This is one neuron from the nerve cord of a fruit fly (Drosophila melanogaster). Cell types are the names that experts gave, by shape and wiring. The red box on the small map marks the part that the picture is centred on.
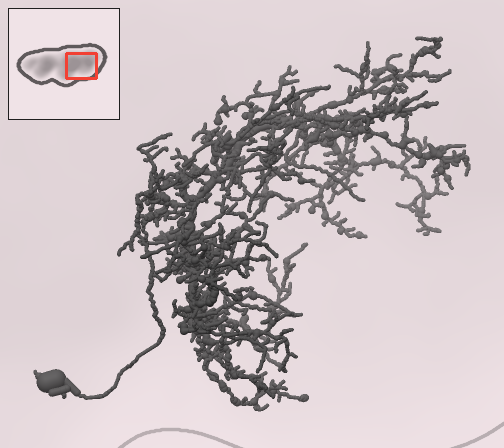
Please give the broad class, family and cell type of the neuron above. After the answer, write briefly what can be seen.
It is a nerve-cord intrinsic neuron. The family is hemilineage 03B. It is of cell type IN03B035. The picture shows more than a hundred branch ends. As drawn here it is about as wide as it is tall.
